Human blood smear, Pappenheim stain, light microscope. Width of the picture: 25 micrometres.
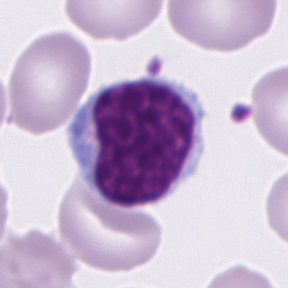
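Typical lymphocyte, centre of a stained peripheral blood smear. Its nucleus measures about 11 by 9 micrometres, with dark purple, coarsely clumped chromatin and paler streaks between the clumps. The cytoplasm is a narrow pale blue rim, widest on the left side of the nucleus, and shows no vacuoles. The cell border is ragged, with small frayed projections along its right side.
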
